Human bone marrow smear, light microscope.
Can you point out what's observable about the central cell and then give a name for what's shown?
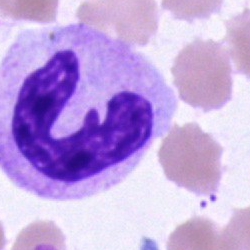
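Outline first: roughly round. Nucleus next: a single unsegmented band, bent into a horseshoe whose open side faces upward. Chromatin last: dark purple and coarsely clumped. The cell is a band neutrophil.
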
